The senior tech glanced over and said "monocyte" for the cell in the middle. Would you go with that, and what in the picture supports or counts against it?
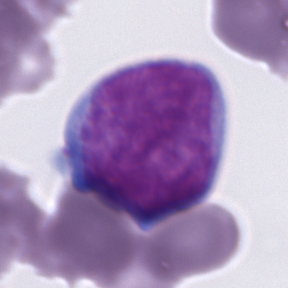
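Look first at how much of the cell the nucleus takes up: it fills most of it.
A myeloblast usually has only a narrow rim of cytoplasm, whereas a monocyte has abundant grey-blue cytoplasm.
So the name monocyte does not fit; this cell is a myeloblast. No granules are visible in the cytoplasm, which also speaks for myeloblast.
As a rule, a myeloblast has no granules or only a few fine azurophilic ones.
A small blue tag of cytoplasm projects from the bottom edge.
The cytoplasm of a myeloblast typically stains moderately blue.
The outline is rounded but slightly angular rather than a smooth circle, and red cells touch it along the lower edge.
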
